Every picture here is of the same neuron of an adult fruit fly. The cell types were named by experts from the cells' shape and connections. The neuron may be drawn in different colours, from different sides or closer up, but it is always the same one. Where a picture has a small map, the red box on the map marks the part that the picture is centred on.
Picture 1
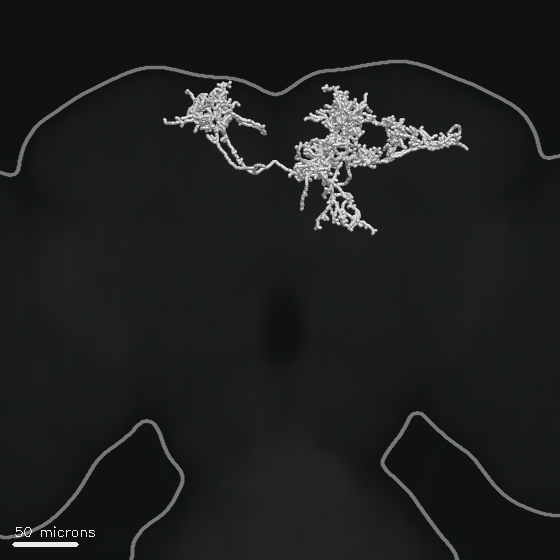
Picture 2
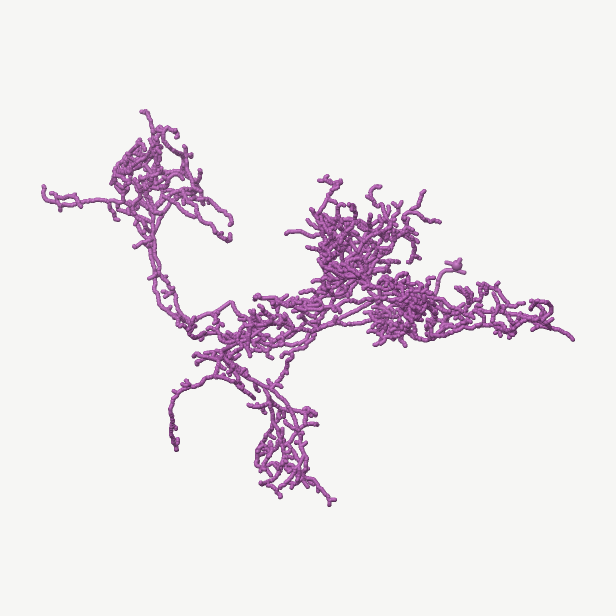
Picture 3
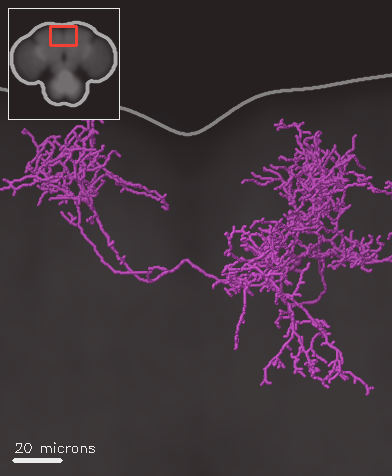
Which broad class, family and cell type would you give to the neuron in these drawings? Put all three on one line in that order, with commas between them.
central-brain intrinsic neuron, hemilineage DM4_dorsal, SMP504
